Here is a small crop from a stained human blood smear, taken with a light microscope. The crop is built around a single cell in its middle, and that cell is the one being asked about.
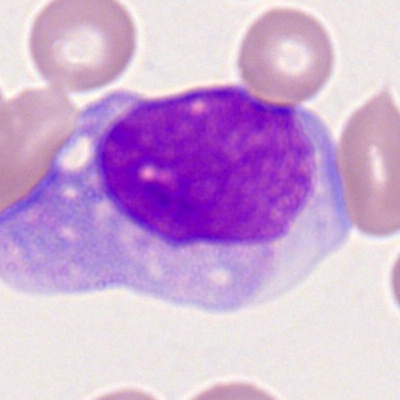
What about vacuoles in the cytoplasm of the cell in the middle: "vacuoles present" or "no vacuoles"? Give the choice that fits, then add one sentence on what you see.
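Vacuoles present. A few small clear vacuoles lie in the cytoplasm.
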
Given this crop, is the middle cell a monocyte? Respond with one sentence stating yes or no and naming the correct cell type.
Yes, this central cell is a monocyte.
